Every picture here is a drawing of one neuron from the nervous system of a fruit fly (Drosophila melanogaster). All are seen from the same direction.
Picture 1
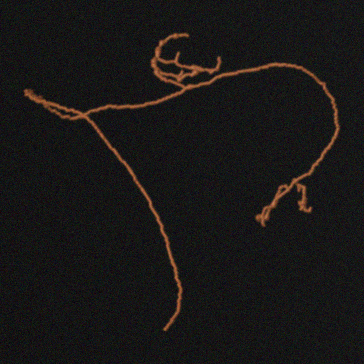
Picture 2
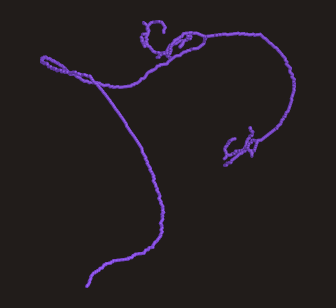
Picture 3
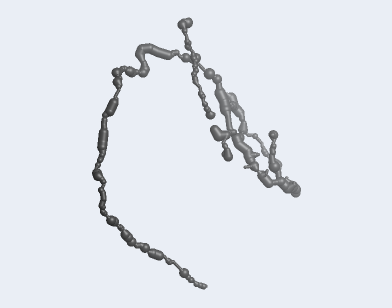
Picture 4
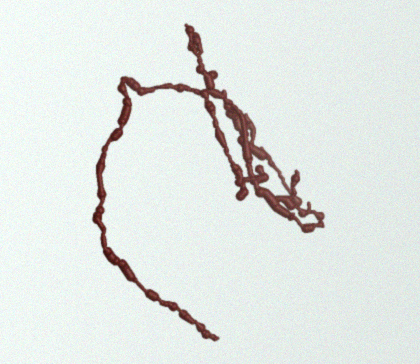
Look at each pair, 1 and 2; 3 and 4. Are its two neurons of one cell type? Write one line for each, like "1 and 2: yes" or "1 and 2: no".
1 and 2: yes
3 and 4: yes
